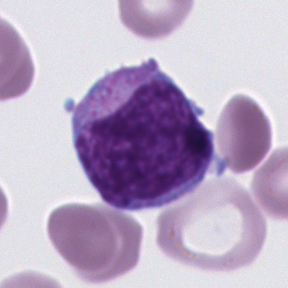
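Atypical promyelocyte. The nucleus, off-centre toward the lower right, fills about 70% of the cell's area, leaving a crescent of pale pinkish-violet cytoplasm, widest at the upper left. There it shows fine purplish stippling rather than large distinct granules. Small bluish blebs project from the surface, clearest at the left and right edges.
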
